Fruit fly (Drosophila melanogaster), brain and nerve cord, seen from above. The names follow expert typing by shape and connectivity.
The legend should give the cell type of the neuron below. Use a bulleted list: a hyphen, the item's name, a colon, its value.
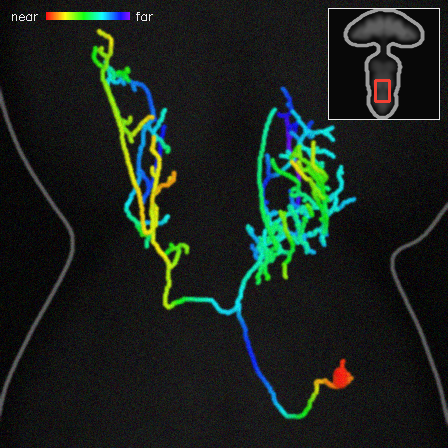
- cell type: IN19B053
